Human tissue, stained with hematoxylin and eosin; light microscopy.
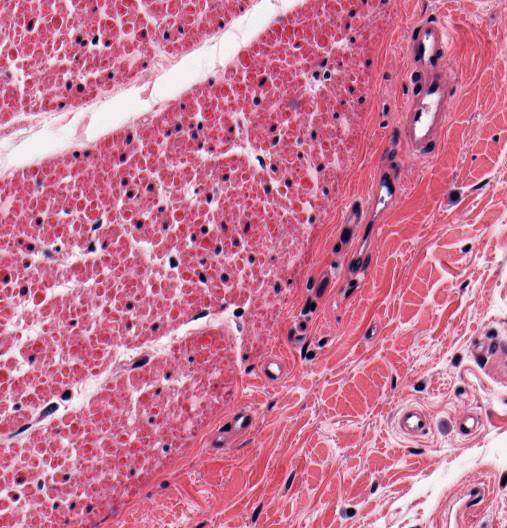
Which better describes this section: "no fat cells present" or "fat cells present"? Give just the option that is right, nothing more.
No fat cells present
